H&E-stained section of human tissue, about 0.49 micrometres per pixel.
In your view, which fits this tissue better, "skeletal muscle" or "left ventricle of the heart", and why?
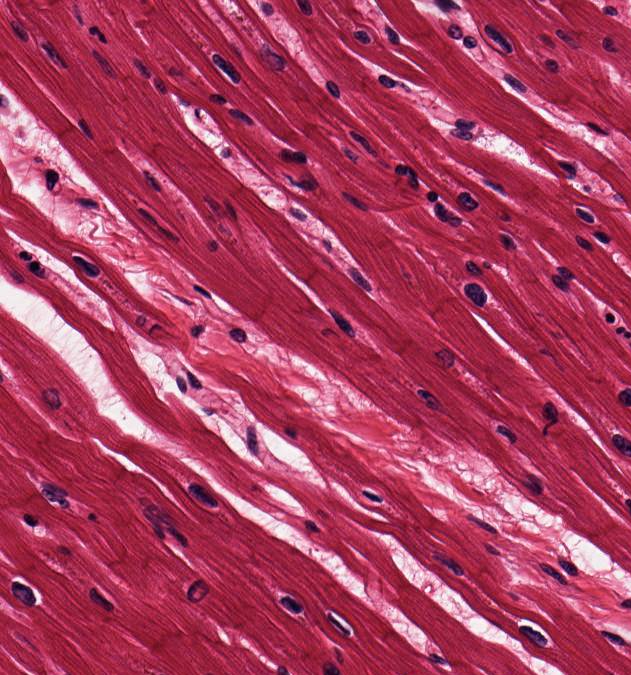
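Let me see: this is left ventricle of the heart, not skeletal muscle. What decides it is the nuclei: oval, and sitting in the centre of the fibres.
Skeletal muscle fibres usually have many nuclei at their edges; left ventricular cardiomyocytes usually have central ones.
Some nuclei have a pale clear zone at their ends. The fibres run parallel, diagonally from upper left to lower right across the field, with deep red-pink cytoplasm and fine lengthwise fibrils.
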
